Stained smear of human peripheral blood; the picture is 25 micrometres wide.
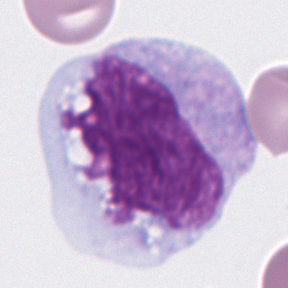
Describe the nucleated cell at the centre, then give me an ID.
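An elongated nucleus lies diagonally across the cell, running from upper left to lower right. Its left border is ragged and indented. The chromatin is fine and strand-like, with no coarse dense clumps. The cytoplasm is abundant and pale grey-blue. This cell is a monocyte.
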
